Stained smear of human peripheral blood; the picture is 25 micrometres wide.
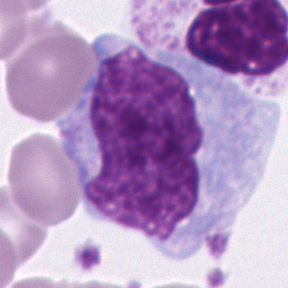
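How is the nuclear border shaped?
Uneven and bumpy, with shallow notches.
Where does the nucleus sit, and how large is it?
Toward the left, about 17 by 11 micrometres, leaving the widest part of the abundant cytoplasm on the right.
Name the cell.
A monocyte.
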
